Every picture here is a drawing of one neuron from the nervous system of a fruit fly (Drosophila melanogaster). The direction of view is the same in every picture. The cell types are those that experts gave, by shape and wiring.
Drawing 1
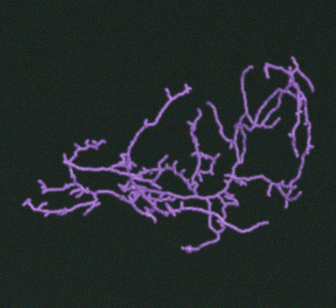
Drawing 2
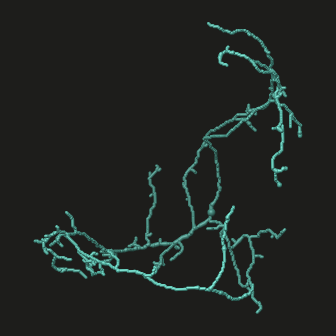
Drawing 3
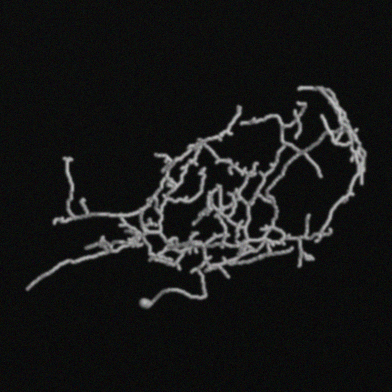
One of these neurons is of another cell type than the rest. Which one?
3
